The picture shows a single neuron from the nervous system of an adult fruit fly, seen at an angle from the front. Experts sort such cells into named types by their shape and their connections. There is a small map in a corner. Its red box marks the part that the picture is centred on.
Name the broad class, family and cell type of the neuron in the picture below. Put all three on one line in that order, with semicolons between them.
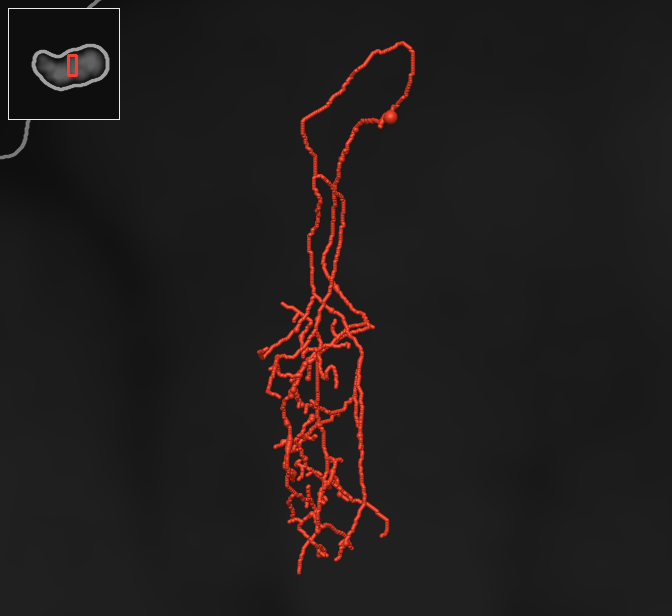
central-brain intrinsic neuron; hemilineage VLPd&p1_dorsal; AVLP055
